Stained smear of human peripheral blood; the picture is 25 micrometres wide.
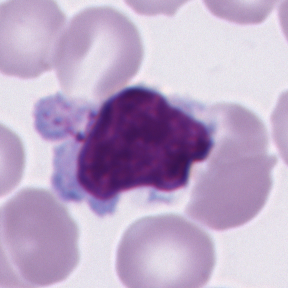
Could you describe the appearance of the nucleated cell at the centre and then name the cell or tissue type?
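In this cell the nucleus is about 12 by 10 micrometres, with chromatin that stains dark purple and looks dense throughout. The cytoplasm is scant compared with the size of the nucleus and is pale greyish blue. Most of this frayed cytoplasm lies to the left of and below the nucleus. This is a typical lymphocyte.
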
